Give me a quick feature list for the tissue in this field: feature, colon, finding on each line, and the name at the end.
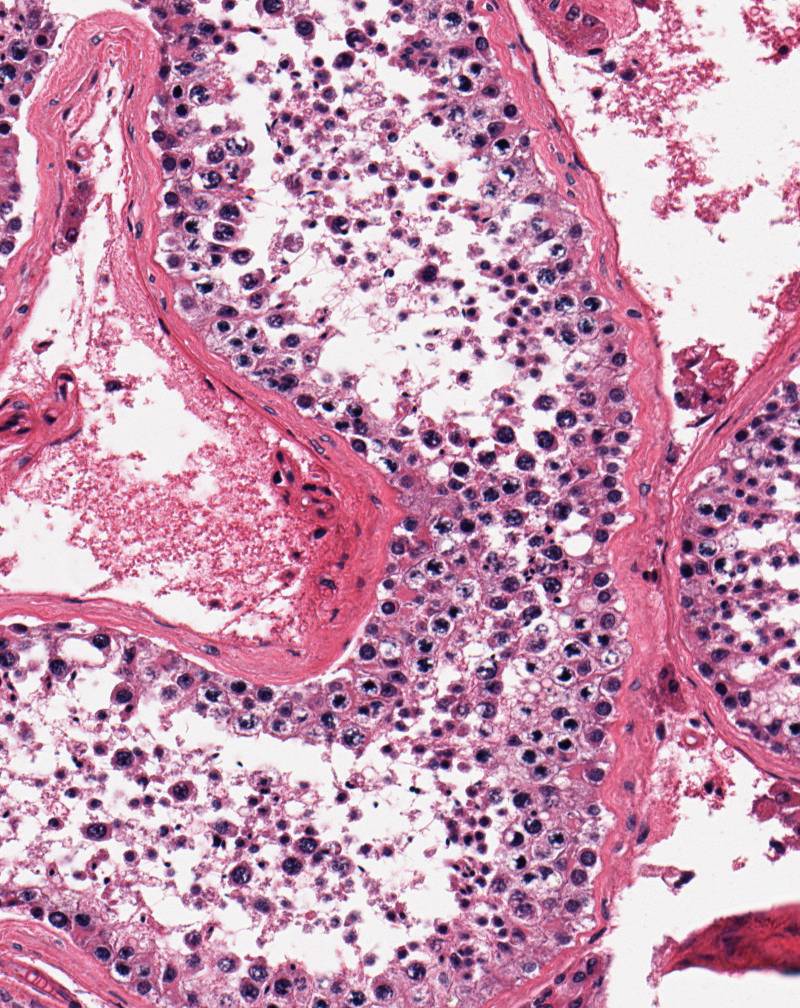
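Tubules: several large ones, cut lengthwise or obliquely, side by side
Separation: only their walls
Lining: epithelium several cells deep, rounded cells stacked from wall toward centre
Nuclei: many large and round, chromatin coarse, clumped, dark
Cytoplasm: a rim of pale pink
Stroma: hardly any between walls, and no fat
Name: testis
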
